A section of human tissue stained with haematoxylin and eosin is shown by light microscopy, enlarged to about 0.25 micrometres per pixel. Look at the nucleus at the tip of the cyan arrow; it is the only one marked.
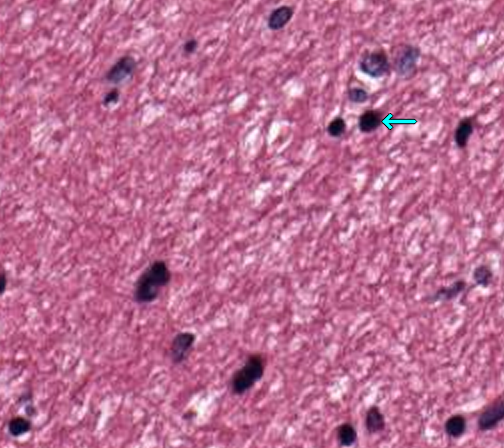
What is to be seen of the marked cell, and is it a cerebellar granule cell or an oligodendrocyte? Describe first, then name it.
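The nucleus is small, round and compact, with a smooth outline. The nucleus is very dark and evenly stained, with no inner detail visible, darker than the larger, paler, mottled nuclei just above it. Little or no cytoplasm is distinguishable; the nucleus appears to sit directly in the pink fibrillar background. It lies next to a second, similar small dark round nucleus to its left, with a small cluster of larger, paler nuclei just above the pair. It is an oligodendrocyte.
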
